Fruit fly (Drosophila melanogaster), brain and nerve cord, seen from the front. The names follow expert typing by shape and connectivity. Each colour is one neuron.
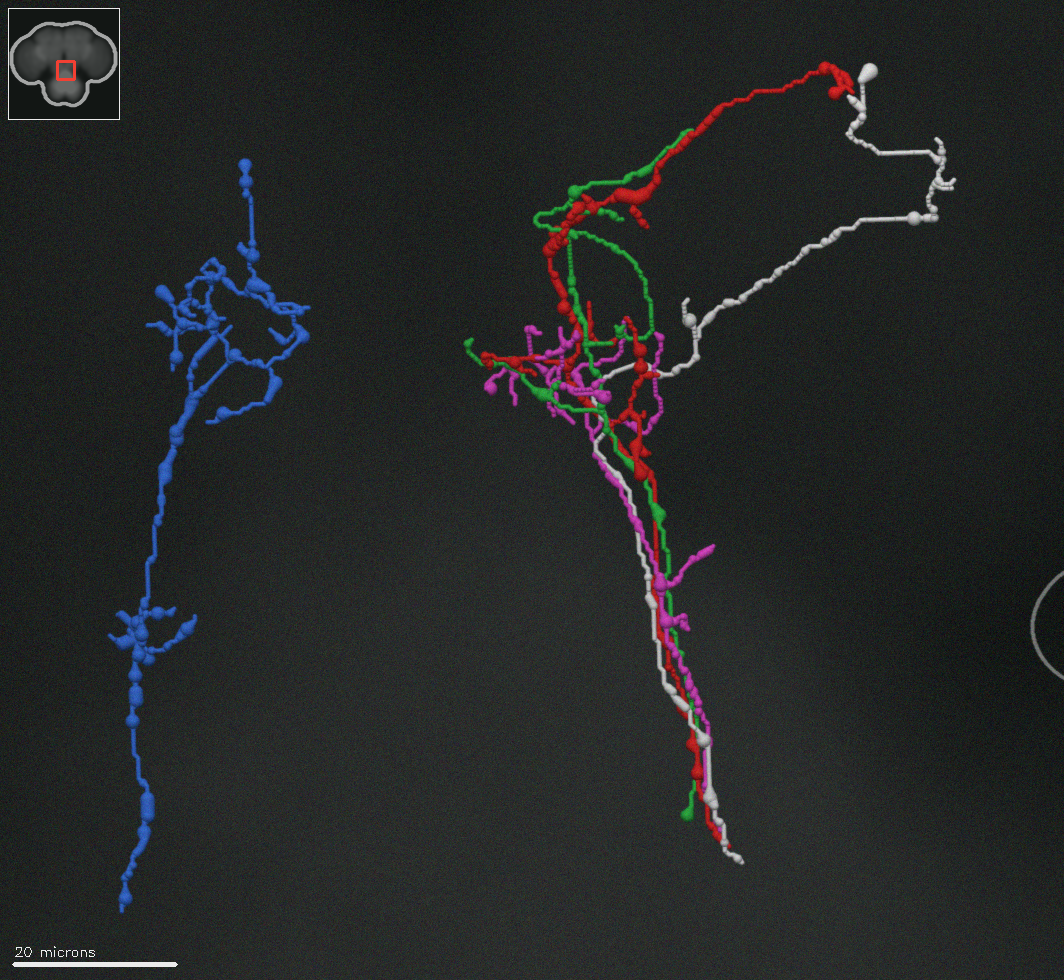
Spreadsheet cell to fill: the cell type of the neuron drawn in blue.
LB3c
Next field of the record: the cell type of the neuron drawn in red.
LB4b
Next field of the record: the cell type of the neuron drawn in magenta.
LB3a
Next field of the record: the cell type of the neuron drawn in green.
LB2d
